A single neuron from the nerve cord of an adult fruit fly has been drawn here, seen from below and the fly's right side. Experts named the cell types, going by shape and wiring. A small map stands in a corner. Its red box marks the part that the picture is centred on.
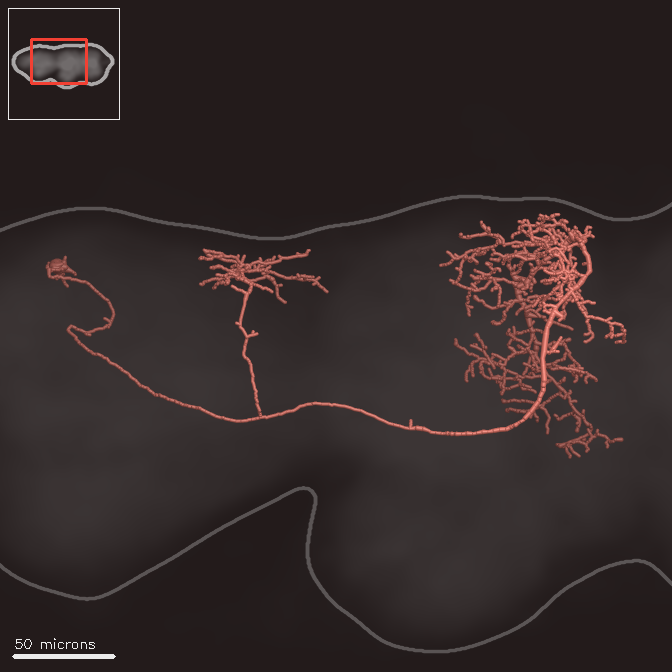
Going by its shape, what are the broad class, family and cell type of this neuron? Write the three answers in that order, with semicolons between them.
nerve-cord intrinsic neuron; hemilineage 17B; IN17B001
